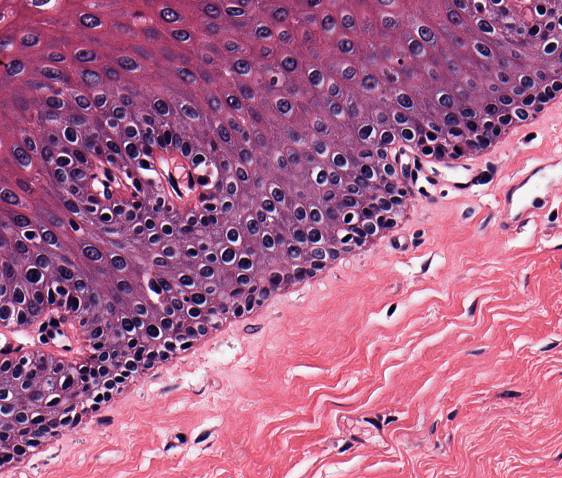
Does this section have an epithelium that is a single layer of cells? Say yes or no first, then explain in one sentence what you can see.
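No. Stratified squamous epithelium fills the upper-left half of the field, and connective tissue fills the lower-right half, with a diagonal boundary between them.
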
